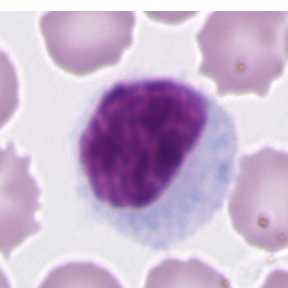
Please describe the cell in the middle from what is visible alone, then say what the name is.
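Set off-centre, toward the upper left of the cell, is the nucleus. On its right and lower side the cytoplasm forms a broad crescent containing no clear vacuoles. The outline of the cell is roughly round and has no surface projections. The cell shown is a hairy cell.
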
